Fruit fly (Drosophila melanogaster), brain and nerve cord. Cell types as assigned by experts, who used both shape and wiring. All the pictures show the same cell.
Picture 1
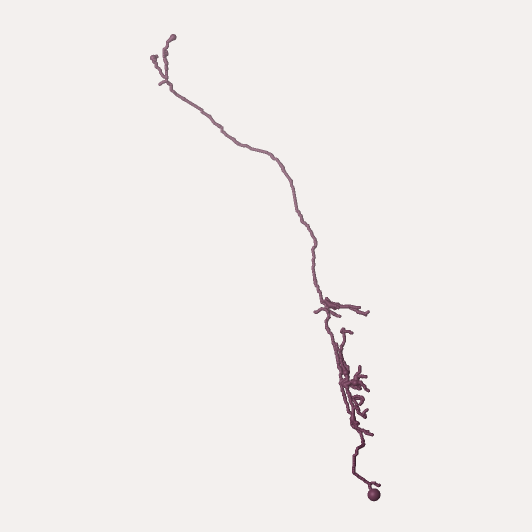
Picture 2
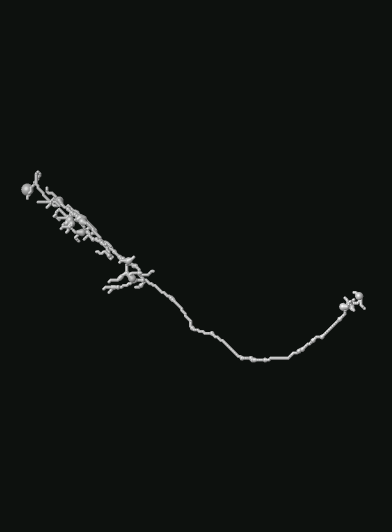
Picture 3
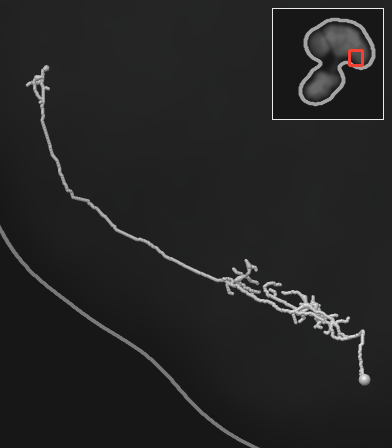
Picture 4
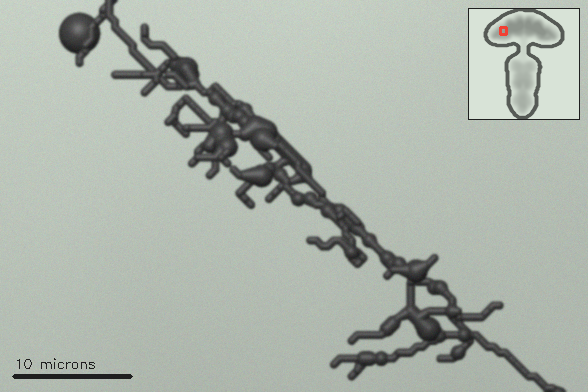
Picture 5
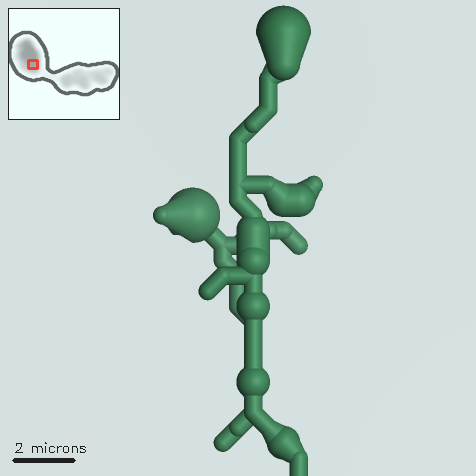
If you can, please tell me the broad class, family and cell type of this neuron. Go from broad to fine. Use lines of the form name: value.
broad class: optic-lobe intrinsic neuron
family: Tm
cell type: Tm20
